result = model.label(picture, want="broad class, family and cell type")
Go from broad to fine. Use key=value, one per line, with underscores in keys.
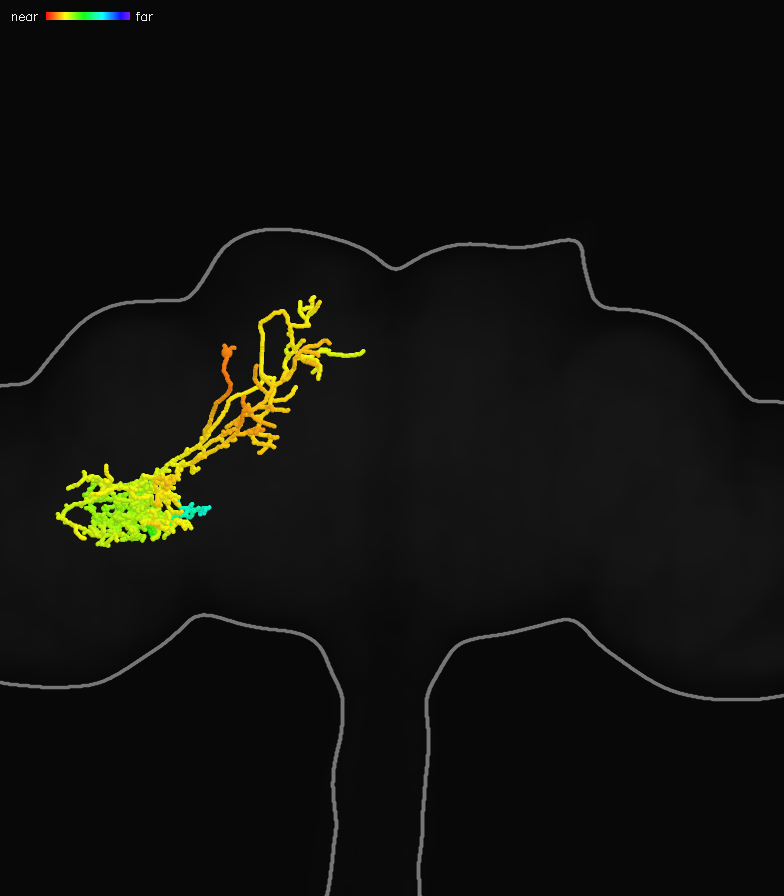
broad_class=central-brain intrinsic neuron
family=LHAD
cell_type=LHAD2b1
